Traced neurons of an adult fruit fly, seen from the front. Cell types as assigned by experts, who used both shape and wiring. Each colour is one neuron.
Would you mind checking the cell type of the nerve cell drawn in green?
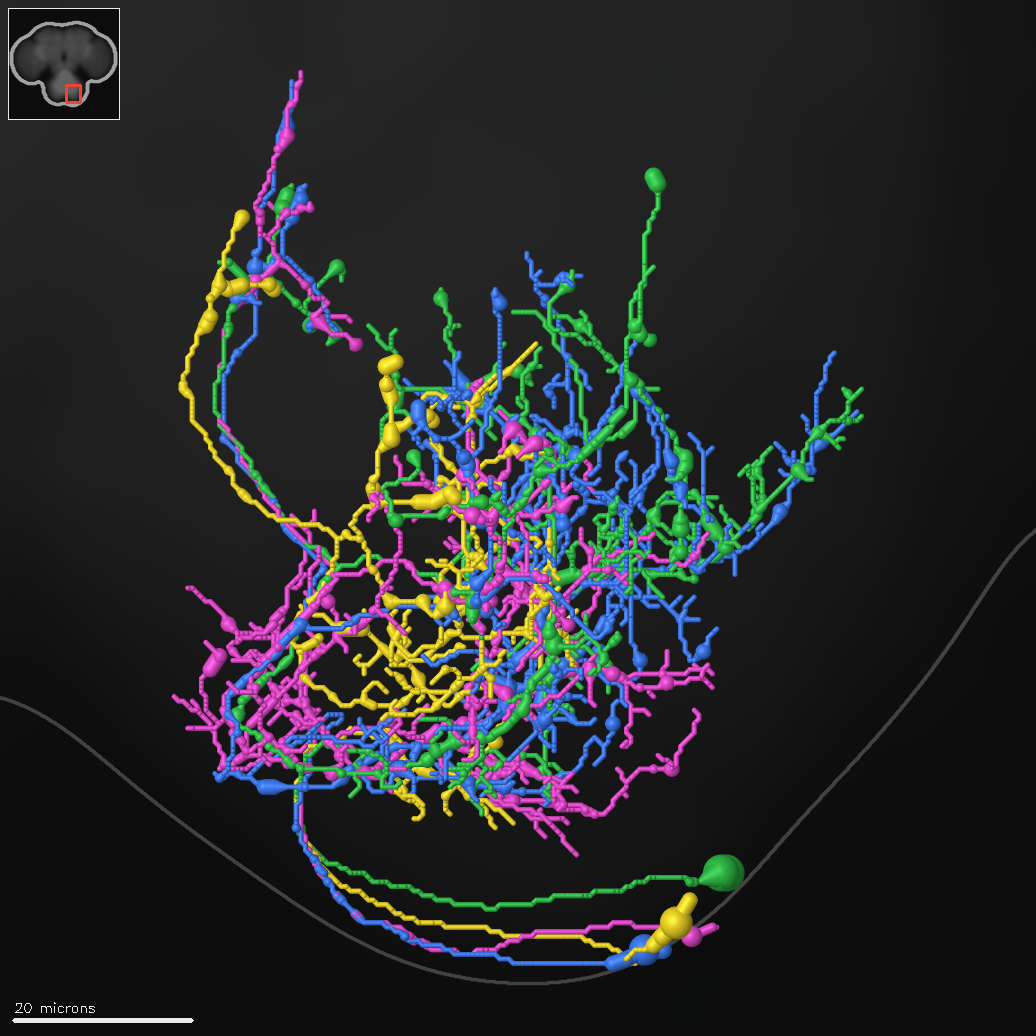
IN01B054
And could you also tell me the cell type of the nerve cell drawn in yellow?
IN01B067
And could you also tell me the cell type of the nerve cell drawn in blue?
IN01B043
